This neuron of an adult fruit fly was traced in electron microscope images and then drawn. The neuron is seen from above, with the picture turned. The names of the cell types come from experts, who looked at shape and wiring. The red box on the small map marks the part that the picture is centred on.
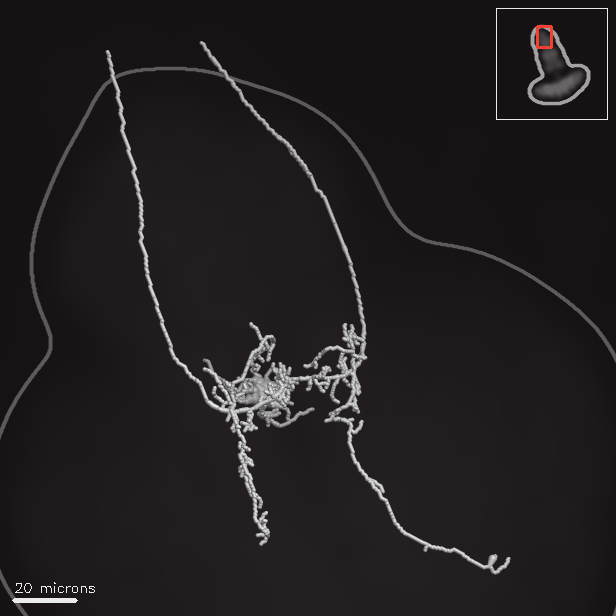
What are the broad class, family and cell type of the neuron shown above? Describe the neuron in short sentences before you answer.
By the scale bar it is about 170 microns tall in this view. Dozens of branch ends can be seen. Its broad class is efferent neuron of the nerve cord. The family is hemilineage 00B. Its cell type is EN00B023.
